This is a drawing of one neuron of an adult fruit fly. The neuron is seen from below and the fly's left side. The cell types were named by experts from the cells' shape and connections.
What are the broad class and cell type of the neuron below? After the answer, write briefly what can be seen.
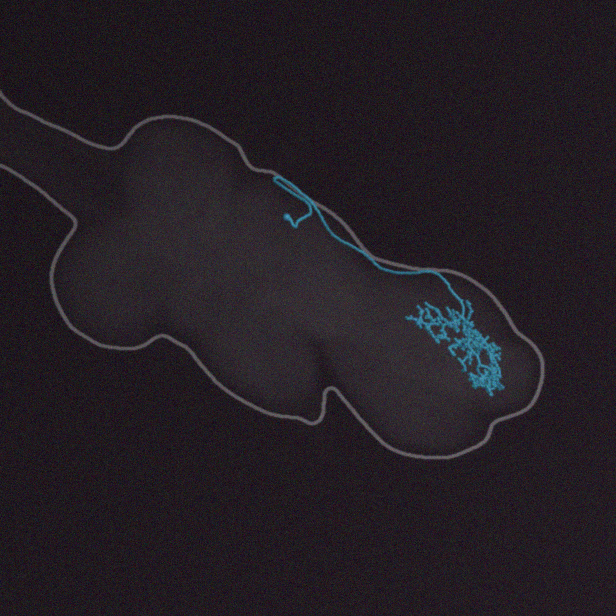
It is a nerve-cord intrinsic neuron. Its cell type is INXXX321. It lies in the nerve cord. In this view it is about as wide as it is tall.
